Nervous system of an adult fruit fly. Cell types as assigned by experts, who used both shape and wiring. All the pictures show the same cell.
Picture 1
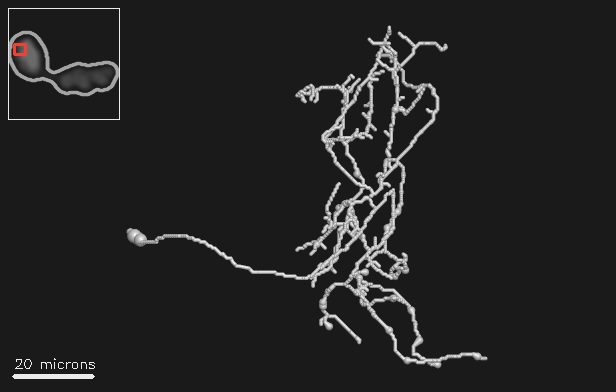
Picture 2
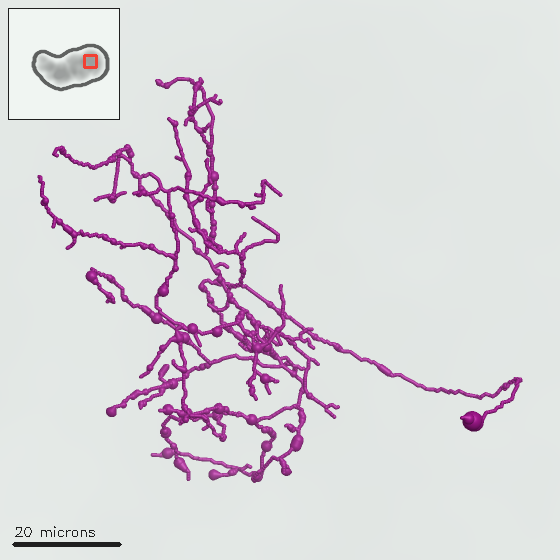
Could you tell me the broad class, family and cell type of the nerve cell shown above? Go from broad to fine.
central-brain intrinsic neuron; hemilineage EBa1; CB2784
